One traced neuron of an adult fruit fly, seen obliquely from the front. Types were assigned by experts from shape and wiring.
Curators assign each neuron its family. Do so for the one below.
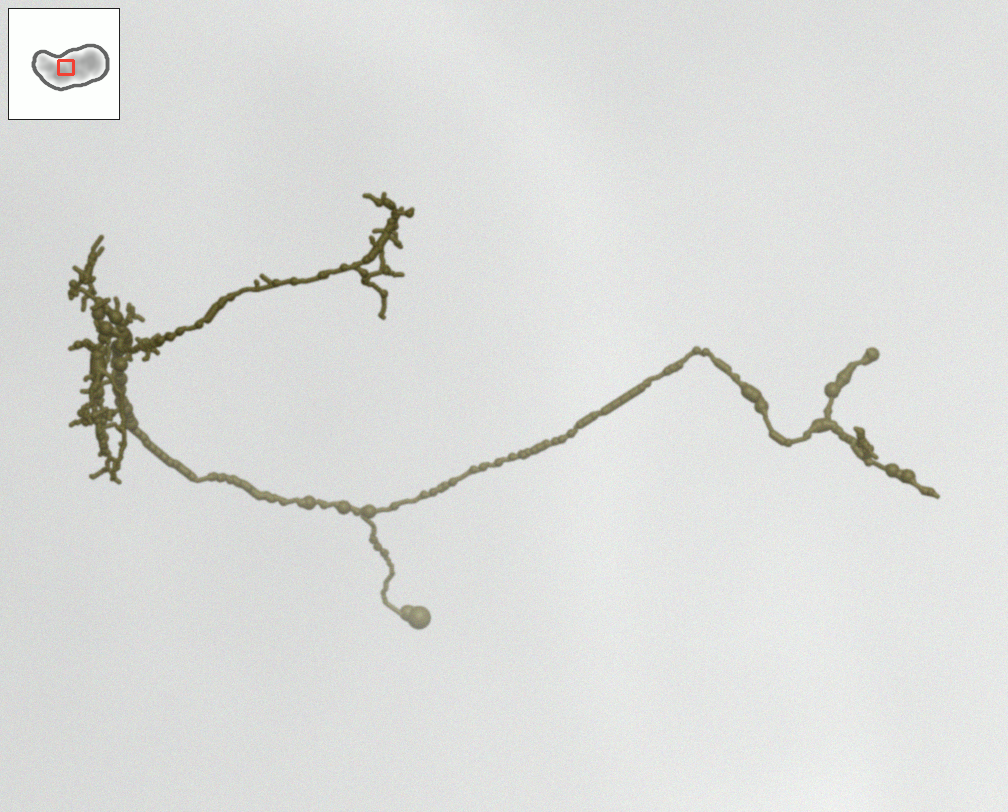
LLPC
